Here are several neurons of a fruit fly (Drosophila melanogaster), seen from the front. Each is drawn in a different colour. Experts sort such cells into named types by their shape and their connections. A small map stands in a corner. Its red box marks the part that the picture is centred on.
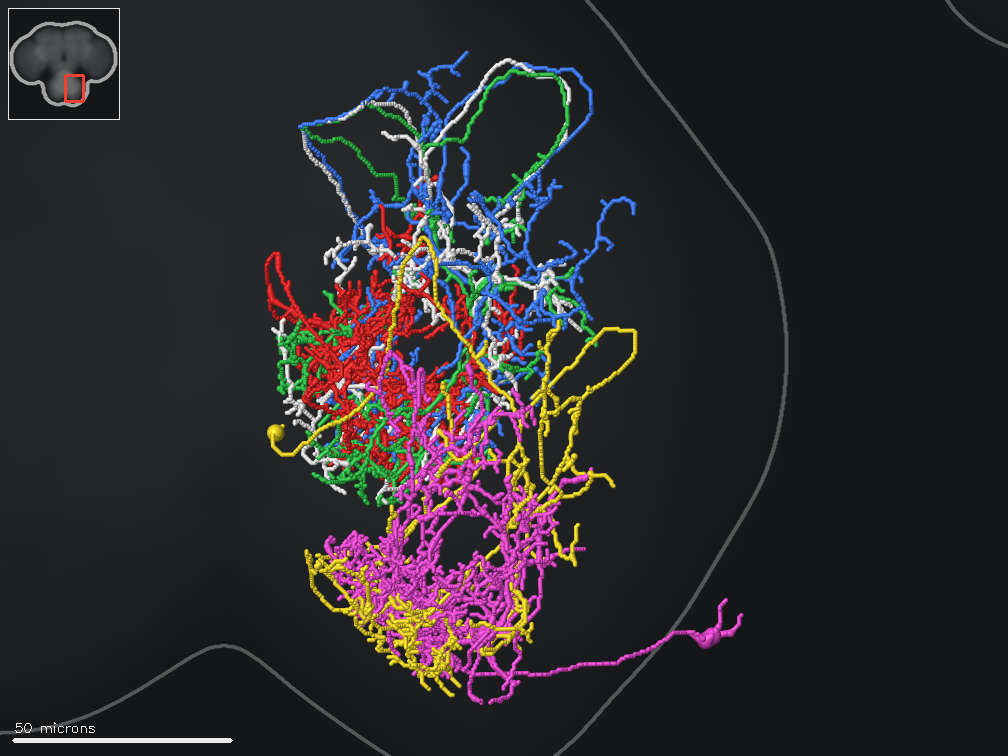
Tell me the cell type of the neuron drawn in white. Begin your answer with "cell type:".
cell type: IN03A088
